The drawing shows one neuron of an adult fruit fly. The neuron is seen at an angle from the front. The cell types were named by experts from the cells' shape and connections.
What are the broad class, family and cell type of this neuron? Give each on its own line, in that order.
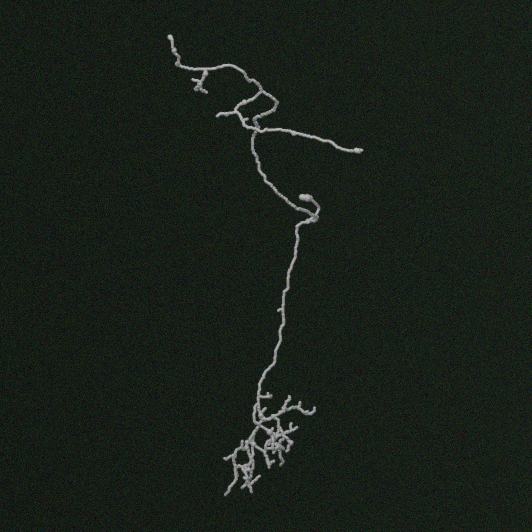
visual projection neuron
hemilineage VLPp&l1_lateral
LC40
